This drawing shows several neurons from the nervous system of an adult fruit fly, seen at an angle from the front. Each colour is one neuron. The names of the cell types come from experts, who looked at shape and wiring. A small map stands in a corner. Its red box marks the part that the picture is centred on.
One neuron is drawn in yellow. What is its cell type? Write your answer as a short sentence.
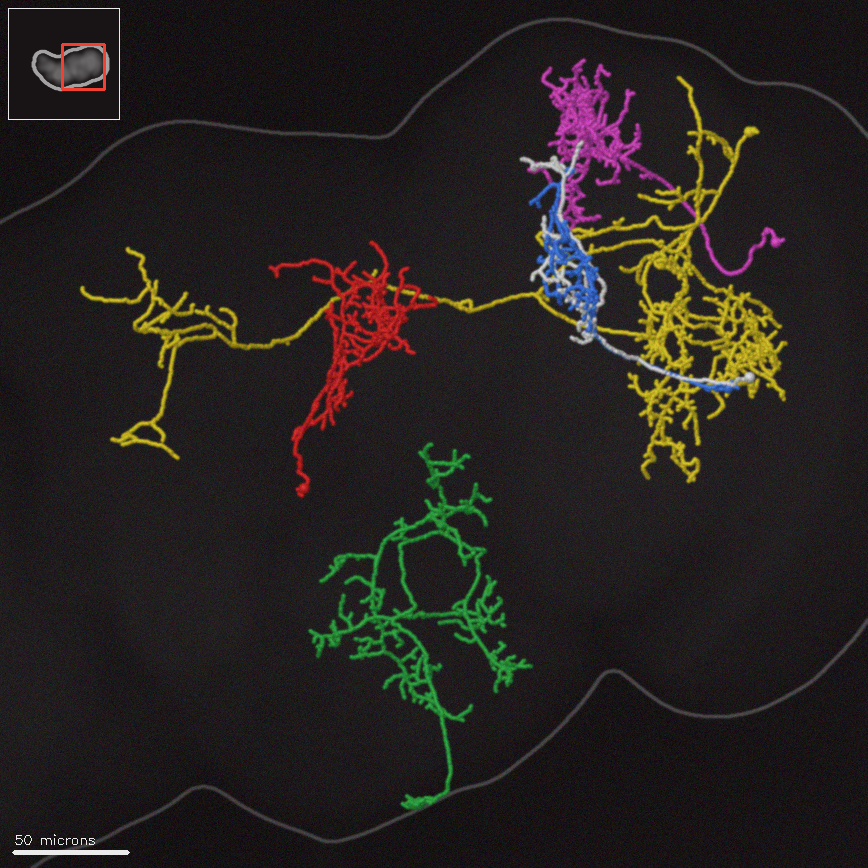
The cell type is AVLP060.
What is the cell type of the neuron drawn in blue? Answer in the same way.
The cell type is CB1079.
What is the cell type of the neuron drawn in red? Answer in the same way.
The cell type is CRE057.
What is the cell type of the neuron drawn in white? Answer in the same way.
The cell type is CRE055.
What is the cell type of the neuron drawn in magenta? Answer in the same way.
The cell type is CB1309.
